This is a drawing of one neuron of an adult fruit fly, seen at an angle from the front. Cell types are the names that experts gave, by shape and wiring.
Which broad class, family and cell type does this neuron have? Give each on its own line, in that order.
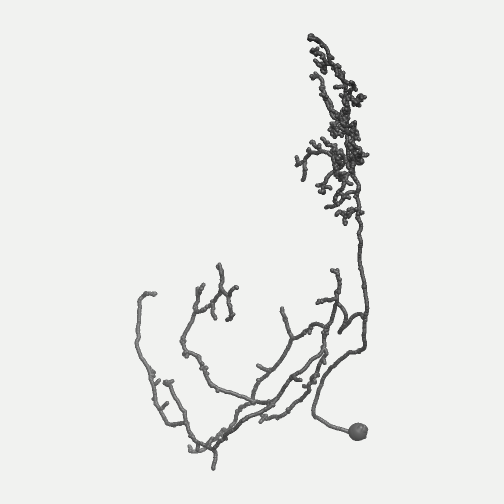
optic-lobe intrinsic neuron
LPi
LPi4a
